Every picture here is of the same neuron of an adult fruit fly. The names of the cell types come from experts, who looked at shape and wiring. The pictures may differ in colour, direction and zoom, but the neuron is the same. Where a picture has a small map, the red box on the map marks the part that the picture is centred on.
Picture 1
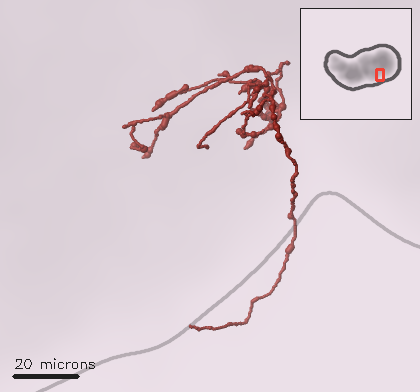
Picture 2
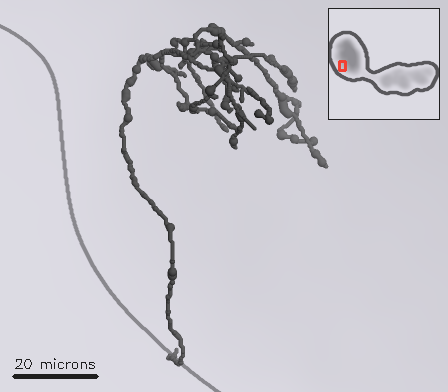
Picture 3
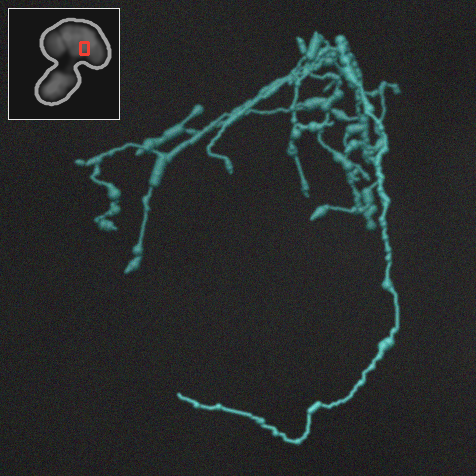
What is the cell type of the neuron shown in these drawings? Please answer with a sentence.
The cell type is PhG14.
